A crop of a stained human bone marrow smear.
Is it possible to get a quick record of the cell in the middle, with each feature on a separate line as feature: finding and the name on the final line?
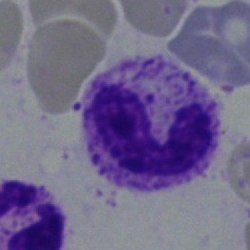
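Outline: roughly round
Nucleus: curved like a horseshoe, indentation opening upward
Nucleoli: none seen
Granules: purple, scattered through the cytoplasm, most visible near the cell edge
Name: band neutrophil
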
